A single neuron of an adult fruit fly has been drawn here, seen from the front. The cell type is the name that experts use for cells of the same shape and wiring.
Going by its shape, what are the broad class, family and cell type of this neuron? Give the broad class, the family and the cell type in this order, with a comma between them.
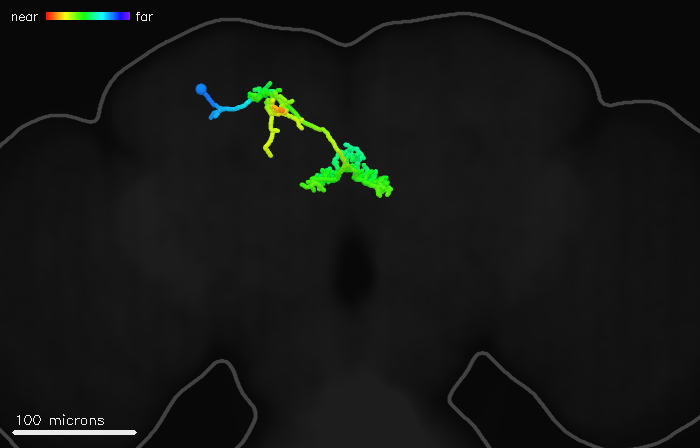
central-brain intrinsic neuron, hemilineage DL1_dorsal, FB2M_a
